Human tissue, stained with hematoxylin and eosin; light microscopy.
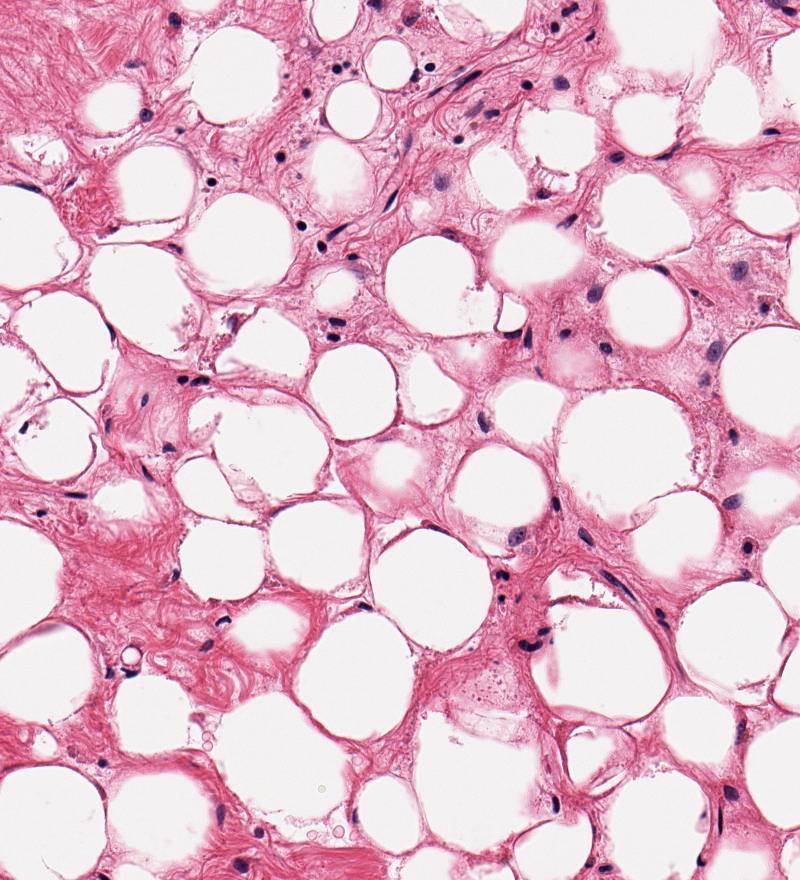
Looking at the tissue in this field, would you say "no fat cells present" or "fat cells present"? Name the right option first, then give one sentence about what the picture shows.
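Fat cells present. The fat spaces vary considerably in size from one to the next.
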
